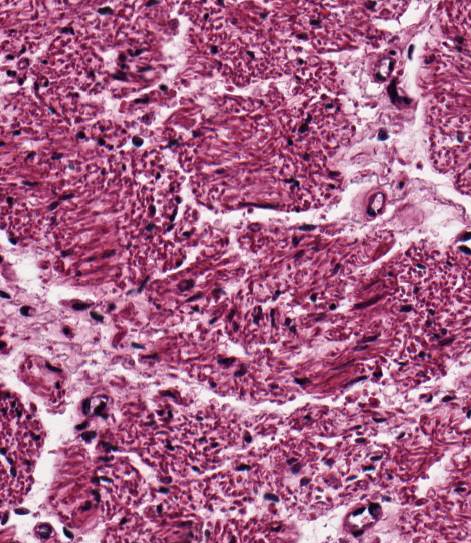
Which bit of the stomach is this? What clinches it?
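That's smooth muscle. Its cells gather into irregular bundles split by pale clefts, some cut lengthwise and others crosswise, all intermixed. The lengthwise-cut bundles have elongated, spindle-shaped nuclei, and the cytoplasm stains deep pink.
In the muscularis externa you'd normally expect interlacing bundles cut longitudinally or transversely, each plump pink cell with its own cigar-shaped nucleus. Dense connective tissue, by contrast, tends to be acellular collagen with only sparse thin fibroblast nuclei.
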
